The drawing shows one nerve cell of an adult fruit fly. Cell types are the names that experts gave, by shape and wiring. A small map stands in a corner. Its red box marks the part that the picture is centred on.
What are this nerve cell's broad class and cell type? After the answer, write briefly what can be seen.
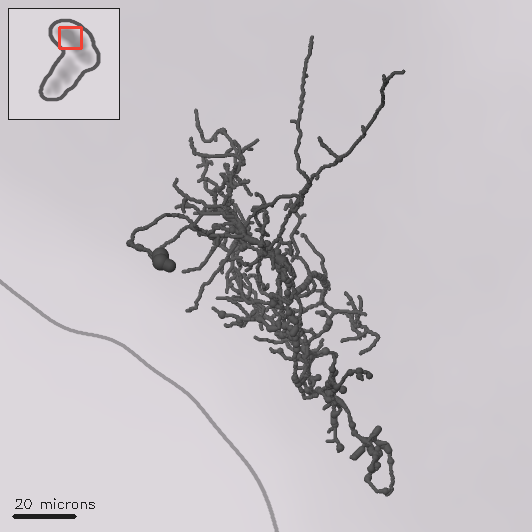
This is a central-brain intrinsic neuron. It is of cell type IB050. By the scale bar it is about 150 microns tall in this view. The picture shows dozens of branch ends.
